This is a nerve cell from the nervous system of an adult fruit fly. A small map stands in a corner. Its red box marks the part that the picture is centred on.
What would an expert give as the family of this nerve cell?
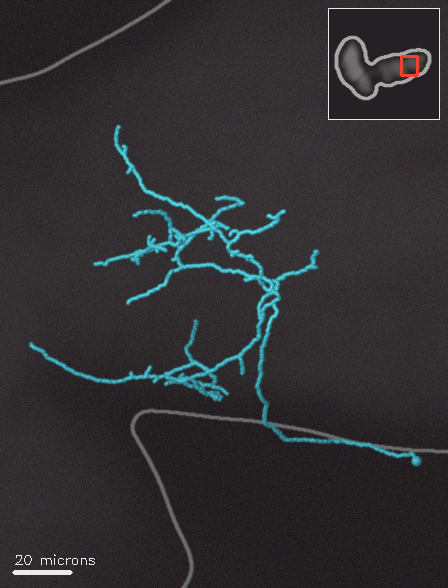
hemilineage 09B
